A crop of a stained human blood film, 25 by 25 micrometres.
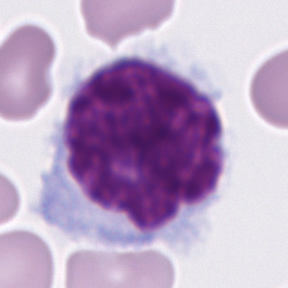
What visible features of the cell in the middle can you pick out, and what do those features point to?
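Ragged border with many fine hair-like projections. Cytoplasm widest on lower-left side of nucleus. Small notch indenting lower nuclear edge. Vacuoles absent. Hairy cell.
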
